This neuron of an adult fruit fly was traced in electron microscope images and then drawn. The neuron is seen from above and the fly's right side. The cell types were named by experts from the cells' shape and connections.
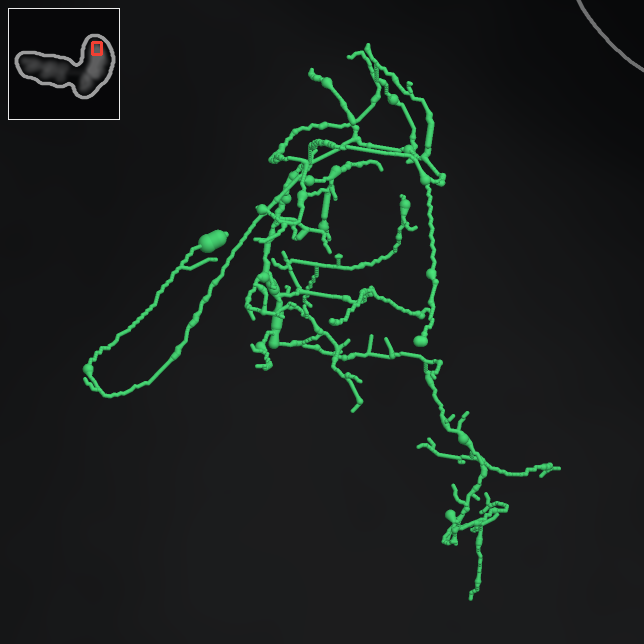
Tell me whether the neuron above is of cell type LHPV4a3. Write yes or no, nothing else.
yes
